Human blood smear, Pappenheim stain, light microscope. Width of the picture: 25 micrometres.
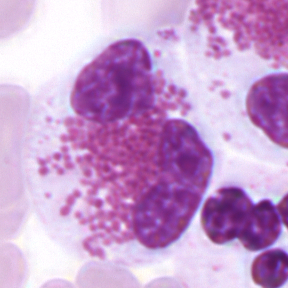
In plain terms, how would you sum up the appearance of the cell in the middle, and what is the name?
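Chromatin dark purple, with paler streaks rather than evenly smooth. Cytoplasm packed with reddish-pink granules. Granules coarse, round, of fairly uniform size, each separately visible. On the left side the granules thin out and scatter loosely, with no sharp cell border. Eosinophil.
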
